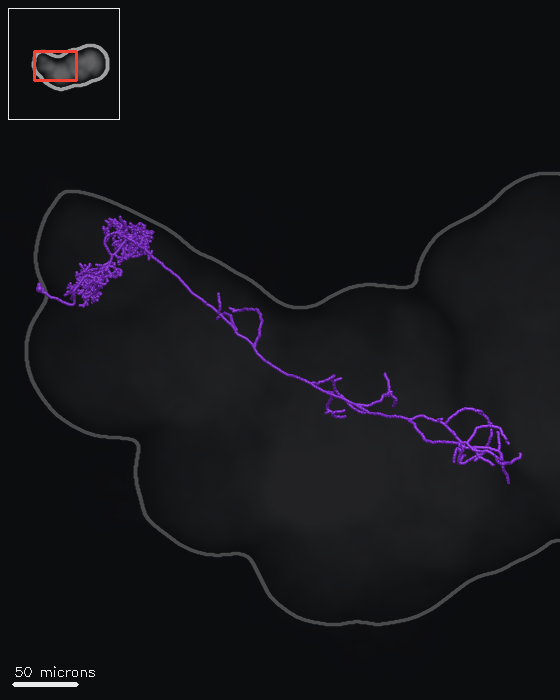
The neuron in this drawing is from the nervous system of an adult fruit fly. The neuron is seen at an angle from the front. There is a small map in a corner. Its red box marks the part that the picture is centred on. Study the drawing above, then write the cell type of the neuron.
INXXX032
